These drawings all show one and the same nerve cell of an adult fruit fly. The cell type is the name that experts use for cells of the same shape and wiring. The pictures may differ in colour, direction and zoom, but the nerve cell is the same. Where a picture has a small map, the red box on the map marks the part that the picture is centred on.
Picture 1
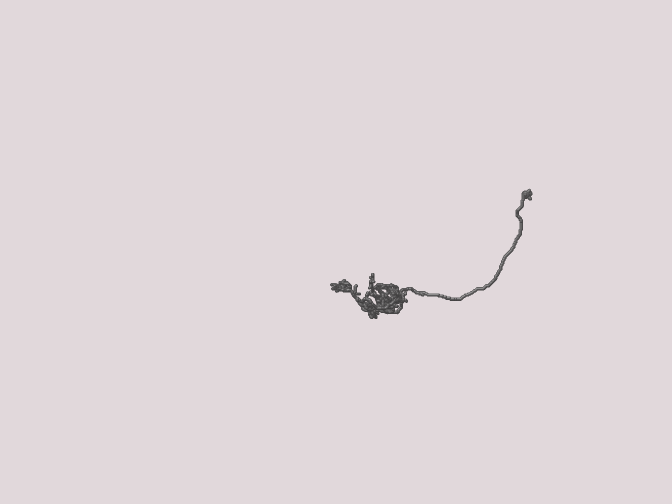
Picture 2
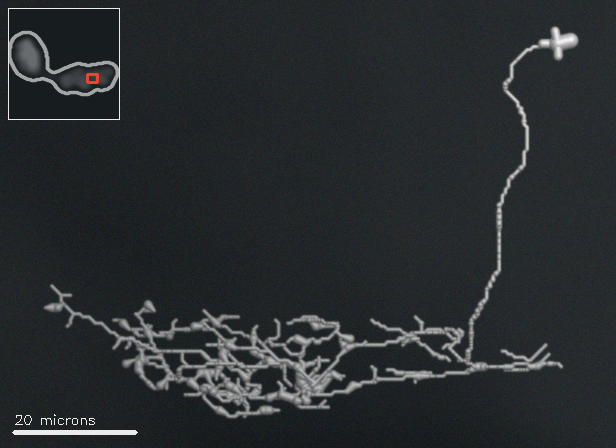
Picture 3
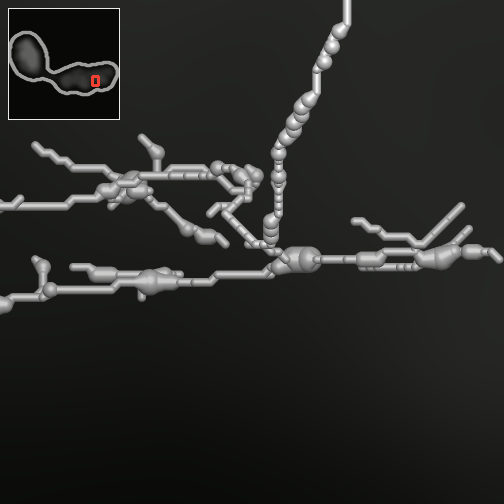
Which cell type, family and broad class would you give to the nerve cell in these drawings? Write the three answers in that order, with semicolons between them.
IN09A053; hemilineage 09A; nerve-cord intrinsic neuron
